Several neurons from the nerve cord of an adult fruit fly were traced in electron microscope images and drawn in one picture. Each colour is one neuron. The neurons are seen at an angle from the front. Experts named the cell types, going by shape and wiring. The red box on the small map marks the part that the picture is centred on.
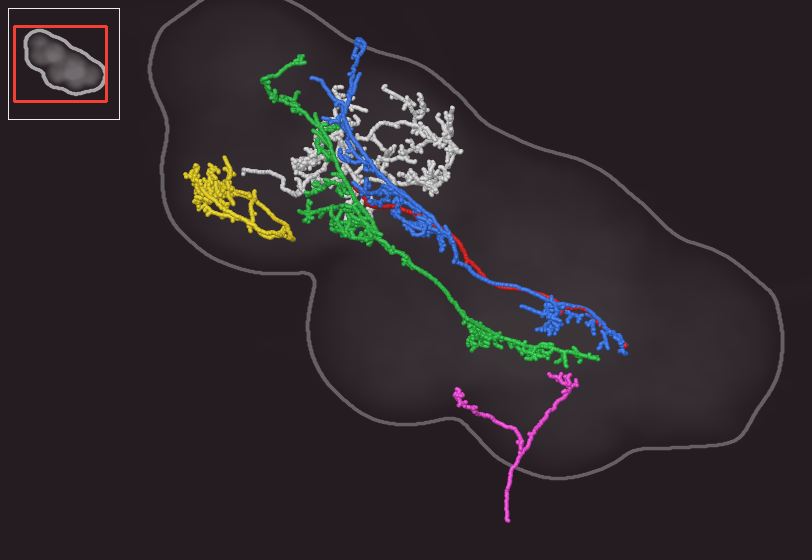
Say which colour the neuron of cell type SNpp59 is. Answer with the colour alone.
magenta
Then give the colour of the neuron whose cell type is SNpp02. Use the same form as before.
green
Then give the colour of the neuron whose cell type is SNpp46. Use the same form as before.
red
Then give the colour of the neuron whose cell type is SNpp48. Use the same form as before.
white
